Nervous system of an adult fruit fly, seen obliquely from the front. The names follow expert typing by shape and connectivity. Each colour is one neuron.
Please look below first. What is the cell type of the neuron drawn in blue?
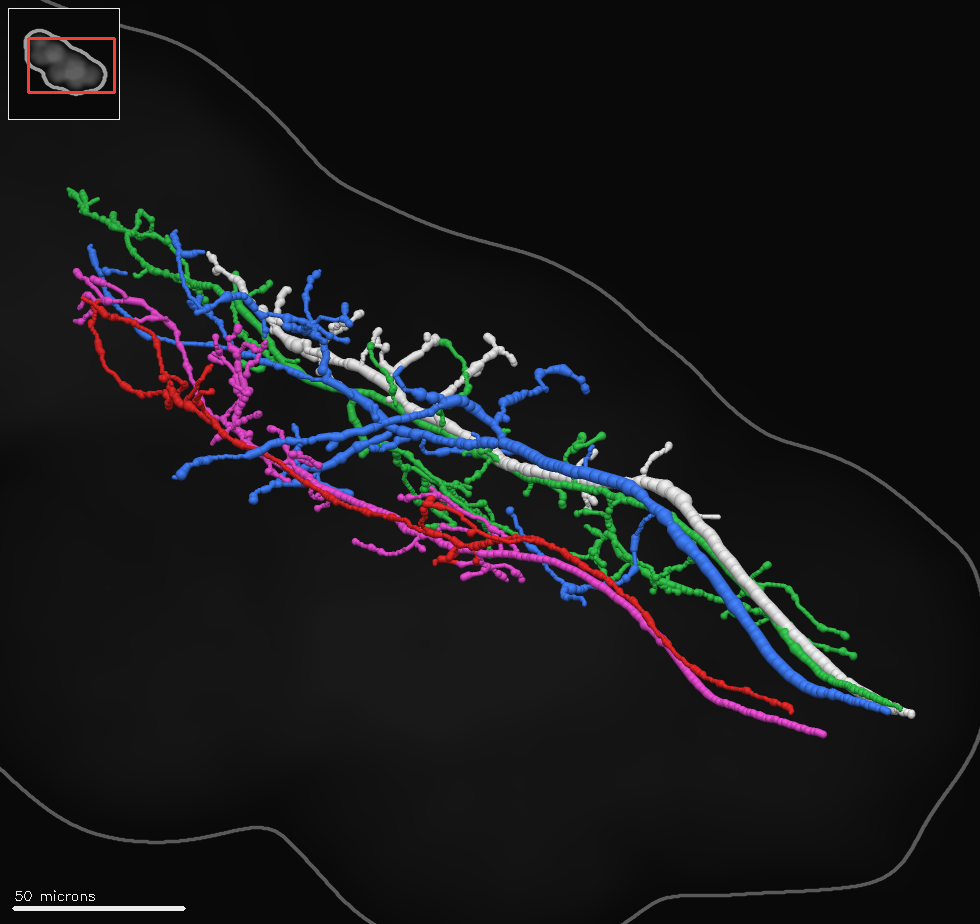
DNge107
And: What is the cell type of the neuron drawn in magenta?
DNp21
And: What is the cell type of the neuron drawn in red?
DNpe004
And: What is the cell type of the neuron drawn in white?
DNp22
